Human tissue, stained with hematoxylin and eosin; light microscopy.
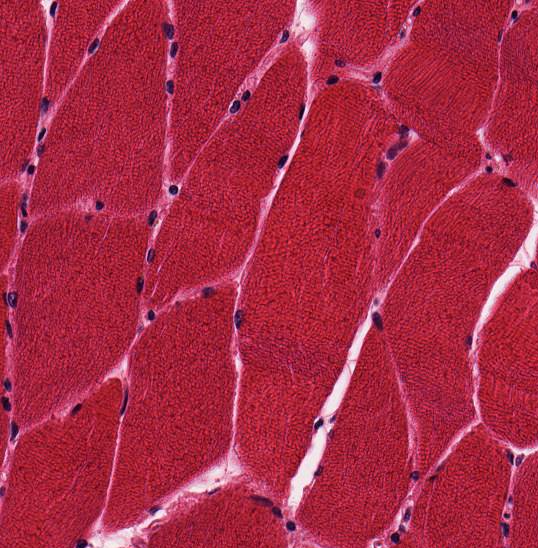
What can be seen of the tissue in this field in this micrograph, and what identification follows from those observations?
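Dark, flattened nuclei sit at the fibre edges rather than within fibres. Cytoplasm is deeply and evenly eosinophilic, finely stippled. Fibres are broadly similar in size, with no groups of small angular fibres. Narrow white clefts separate some fibres, most visible in the lower middle and right. Tissue: skeletal muscle.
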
